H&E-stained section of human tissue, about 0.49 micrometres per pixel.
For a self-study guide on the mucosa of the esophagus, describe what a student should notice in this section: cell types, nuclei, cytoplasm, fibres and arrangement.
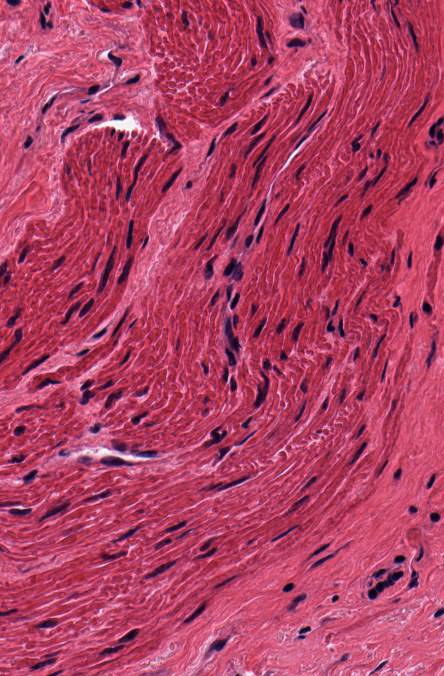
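Bundles of spindle-shaped smooth muscle cells fill the field, sweeping in curving, interlacing arcs. Near the top centre, though, one bundle is cut across, so its cells show as small rounded profiles. The nuclei are dark purple, elongated and cigar-shaped, lying along the cells' length. Their cytoplasm is deeply eosinophilic, darker red than the surrounding stroma.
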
